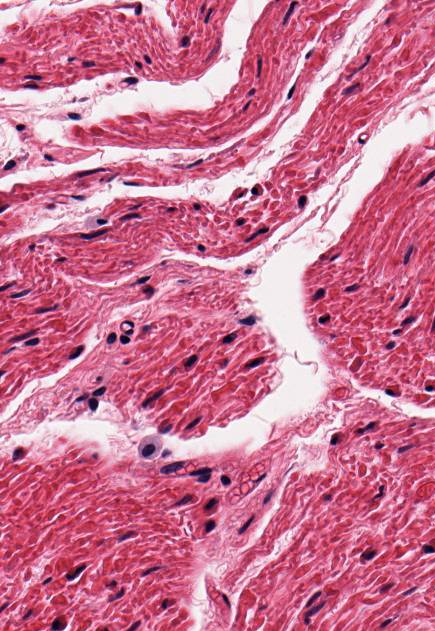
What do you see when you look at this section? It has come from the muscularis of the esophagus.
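See how elongated pink cells pack side by side into bundles, forming fascicles. Up top, those bundles run as wavy bands slanting across the field. The nuclei are dark blue and elongated, lying along each cell's long axis. There's no epithelium and no fat cells anywhere.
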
